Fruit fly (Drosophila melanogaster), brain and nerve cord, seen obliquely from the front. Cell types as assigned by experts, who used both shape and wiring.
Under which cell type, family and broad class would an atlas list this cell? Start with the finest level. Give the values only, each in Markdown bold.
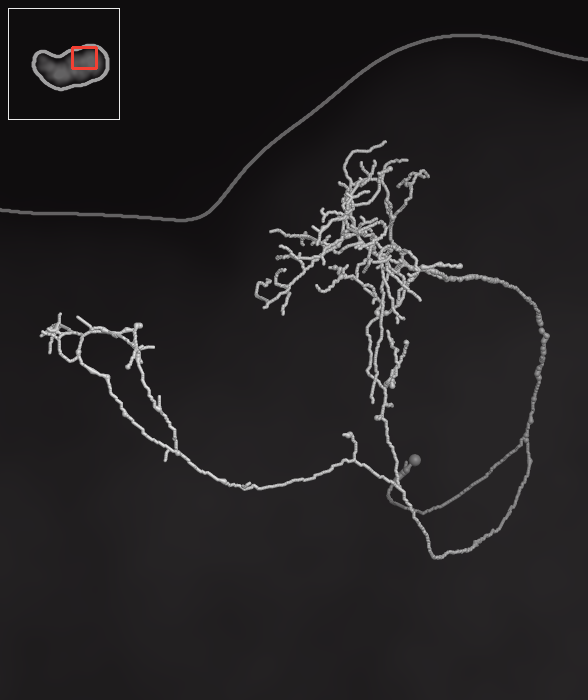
**CB3614**, **hemilineage VLPl&p1_posterior**, **central-brain intrinsic neuron**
